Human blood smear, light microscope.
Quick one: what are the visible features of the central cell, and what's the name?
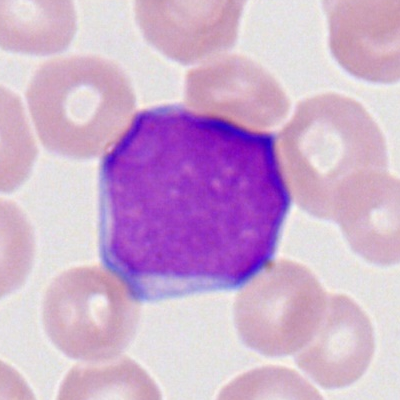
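Fairly straight edges meeting at corners give the cell an angular outline. A single unlobed nuclear mass fills almost the whole cell. The cytoplasm forms only a thin blue rim around the nucleus. Name: myeloblast.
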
